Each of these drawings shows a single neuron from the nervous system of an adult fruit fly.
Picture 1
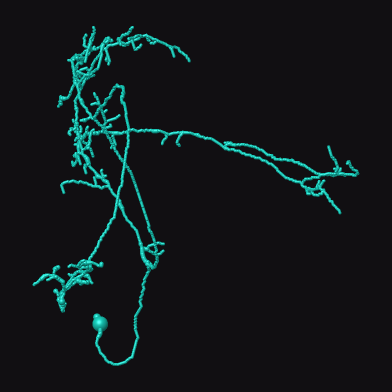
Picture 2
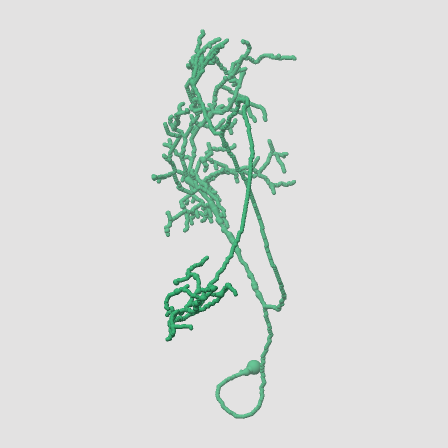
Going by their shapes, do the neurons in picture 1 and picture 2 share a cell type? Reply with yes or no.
no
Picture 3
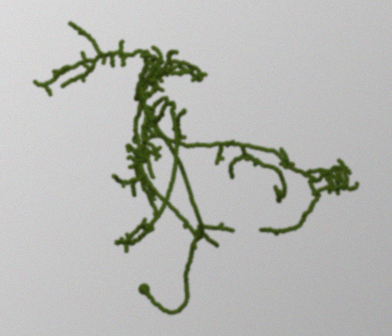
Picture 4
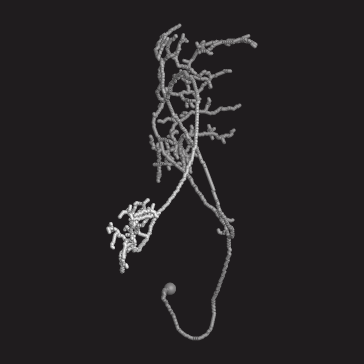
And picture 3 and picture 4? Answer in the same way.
no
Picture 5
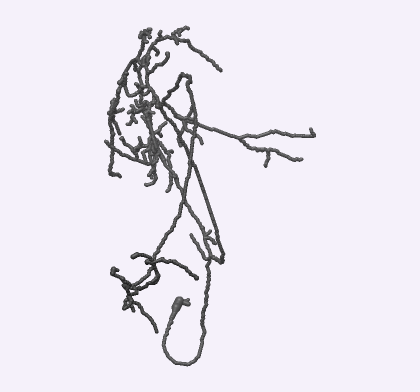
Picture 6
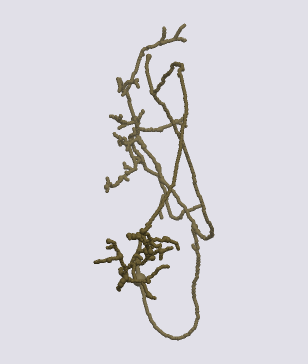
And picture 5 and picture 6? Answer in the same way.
yes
